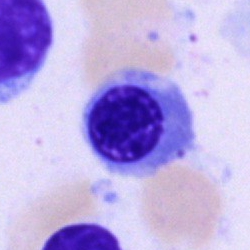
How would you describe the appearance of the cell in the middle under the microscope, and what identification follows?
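See how the outline is roughly round, just slightly irregular along the lower right edge? The nucleus is pushed off-centre toward the left, and its chromatin is dark purple and coarsely clumped, with paler spaces between the clumps. A moderate rim of blue cytoplasm surrounds it, widest on the right. That's an erythroblast.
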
